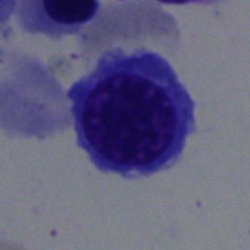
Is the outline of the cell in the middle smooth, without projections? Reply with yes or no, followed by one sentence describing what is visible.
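No. Small blunt bulges stick out along the cell edge.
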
